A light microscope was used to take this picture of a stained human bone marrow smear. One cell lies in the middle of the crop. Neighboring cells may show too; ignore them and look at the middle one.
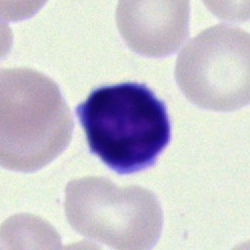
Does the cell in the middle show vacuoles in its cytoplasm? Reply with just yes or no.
No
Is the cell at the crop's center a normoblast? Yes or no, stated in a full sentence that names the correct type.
No, the central cell is not a normoblast; it is a lymphocyte instead.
